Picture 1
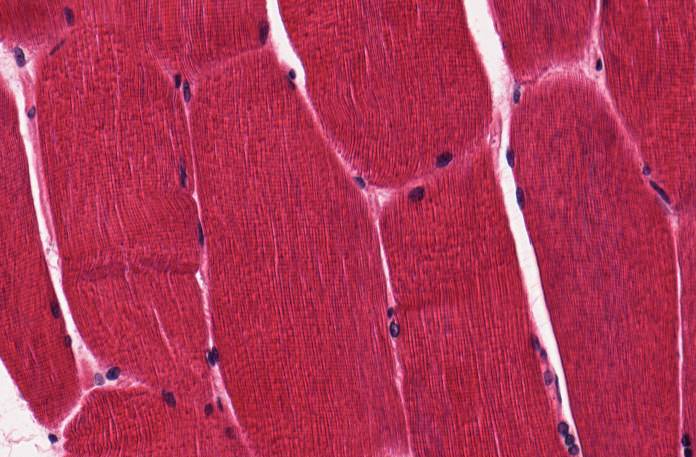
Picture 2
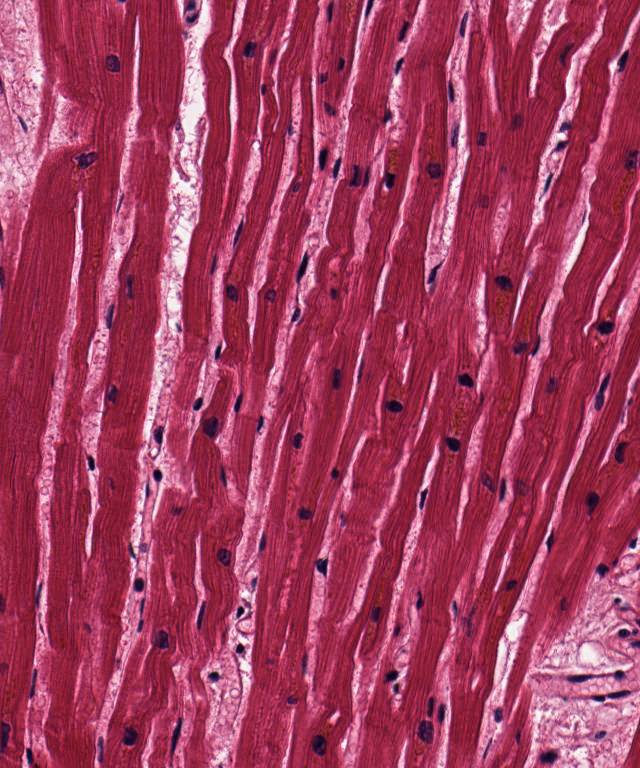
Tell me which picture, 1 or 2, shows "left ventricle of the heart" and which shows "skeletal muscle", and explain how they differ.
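In this pair, picture 1 shows skeletal muscle and picture 2 shows left ventricle of the heart. The nuclei differ in position: in picture 1 they are small, dark purple, oval to flattened and lie at the fibre edges, whereas in picture 2 they are oval and lie in the centre of the fibre.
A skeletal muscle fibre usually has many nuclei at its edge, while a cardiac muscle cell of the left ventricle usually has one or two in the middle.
Picture 2 also shows several fibres splitting and merging with neighbouring fibres in a branching network.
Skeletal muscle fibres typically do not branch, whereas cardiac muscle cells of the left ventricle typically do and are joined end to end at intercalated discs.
The cytoplasm in picture 1 is deep red with fine cross-striations throughout; in picture 2 it is deep pink-red with fine lengthwise myofibril lines. Small yellow-brown granules lie at the ends of some central nuclei in picture 2.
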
